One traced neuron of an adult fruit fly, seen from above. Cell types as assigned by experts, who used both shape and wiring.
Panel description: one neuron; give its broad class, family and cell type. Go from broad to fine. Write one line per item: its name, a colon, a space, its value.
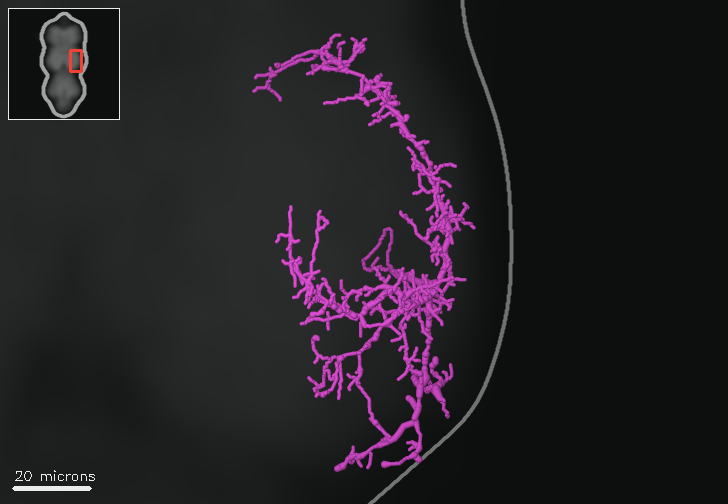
broad class: nerve-cord intrinsic neuron
family: hemilineage 13A
cell type: IN13A034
